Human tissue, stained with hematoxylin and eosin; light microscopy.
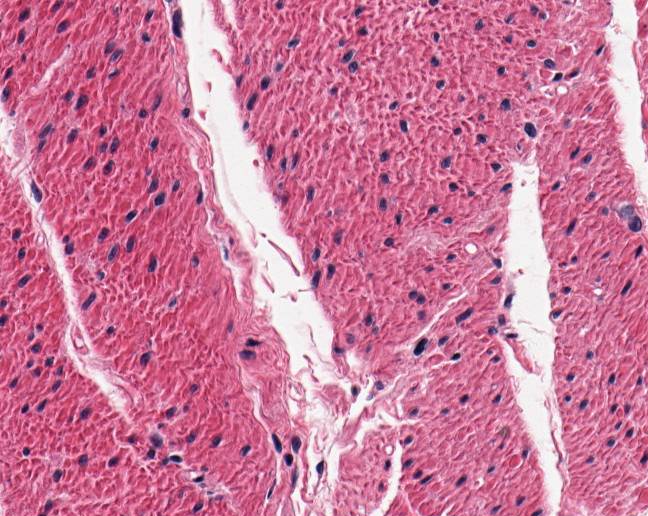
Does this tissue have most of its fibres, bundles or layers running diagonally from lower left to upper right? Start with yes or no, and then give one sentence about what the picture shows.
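No. Pink muscle tissue fills the field in broad bands separated by narrow white clefts running steeply from upper left to lower right.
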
